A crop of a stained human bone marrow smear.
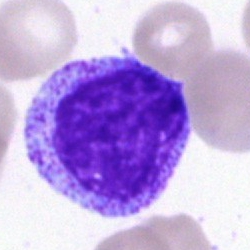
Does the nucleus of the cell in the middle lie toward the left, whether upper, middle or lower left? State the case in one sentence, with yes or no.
No, what lies toward the right is the nucleus of the cell.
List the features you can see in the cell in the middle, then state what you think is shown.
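Roughly round in outline, the cell has a nucleus that takes up most of its area. The cytoplasm is pale blue, with fine purple granules scattered through it. The cell is a myelocyte.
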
